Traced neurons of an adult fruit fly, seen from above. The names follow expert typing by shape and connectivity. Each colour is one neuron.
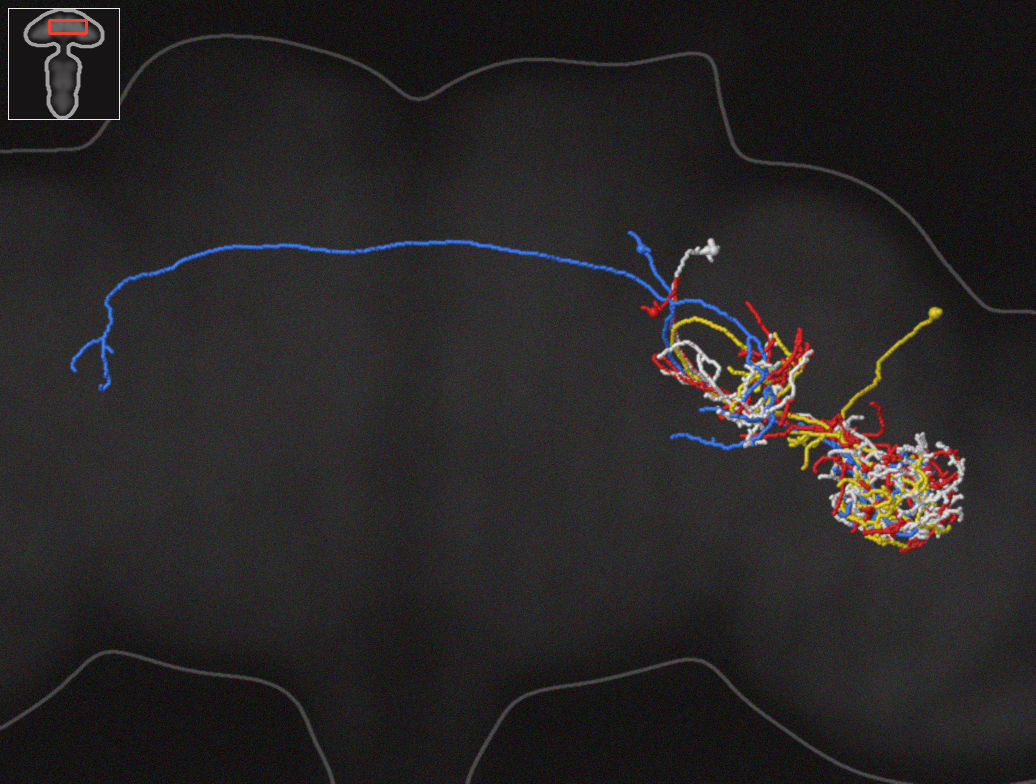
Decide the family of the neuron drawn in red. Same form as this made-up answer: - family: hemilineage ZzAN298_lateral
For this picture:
- family: hemilineage LHd1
